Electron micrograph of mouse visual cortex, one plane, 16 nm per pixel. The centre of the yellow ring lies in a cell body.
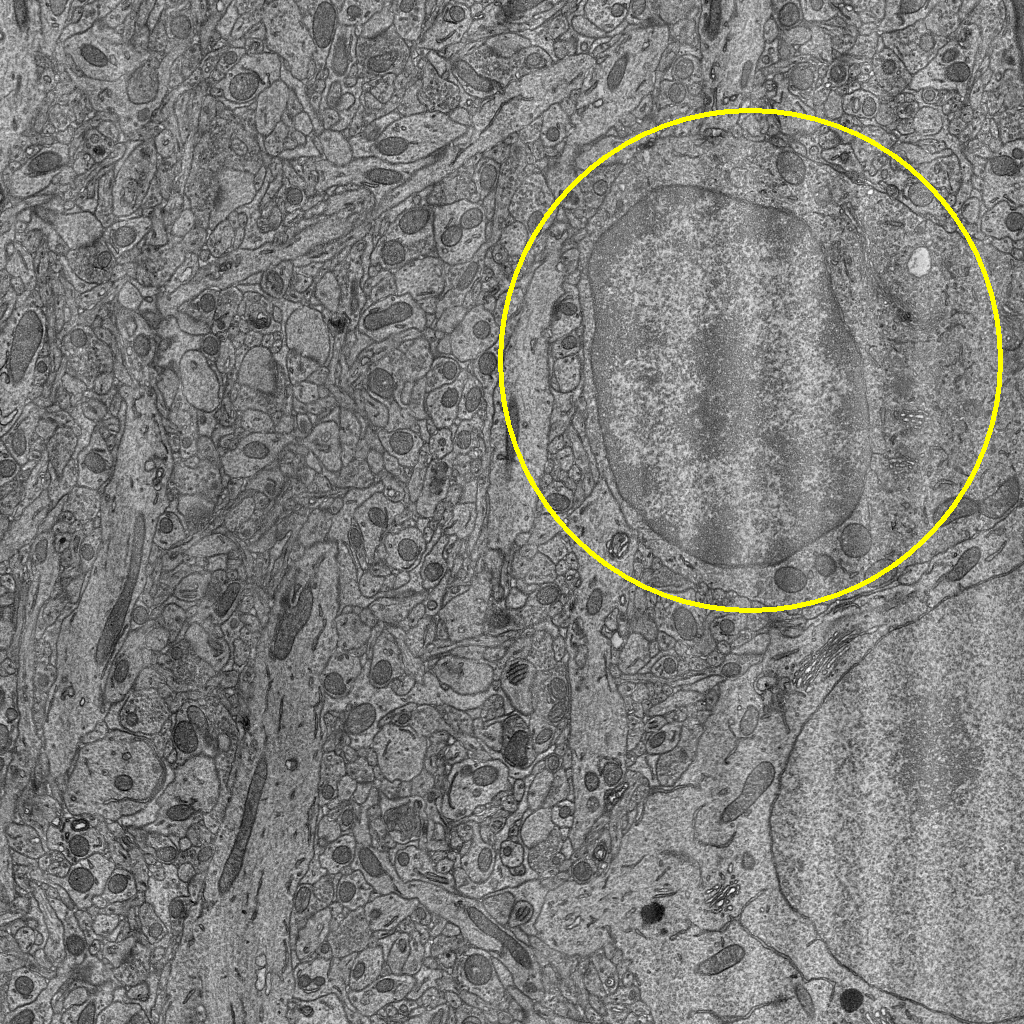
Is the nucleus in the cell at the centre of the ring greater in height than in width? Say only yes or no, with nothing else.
Yes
